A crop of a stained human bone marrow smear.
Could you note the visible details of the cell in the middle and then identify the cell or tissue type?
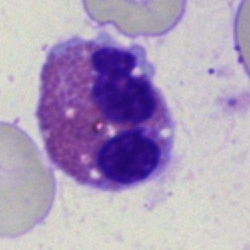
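Checking the outline first, it is roughly oval. Checking position next, the nucleus lies toward the right side of the cell. Checking the chromatin, it is dense and dark purple. Checking the cytoplasm last, a few small clear vacuoles are scattered through it. With each item covered, the cell in the middle is named an eosinophil.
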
